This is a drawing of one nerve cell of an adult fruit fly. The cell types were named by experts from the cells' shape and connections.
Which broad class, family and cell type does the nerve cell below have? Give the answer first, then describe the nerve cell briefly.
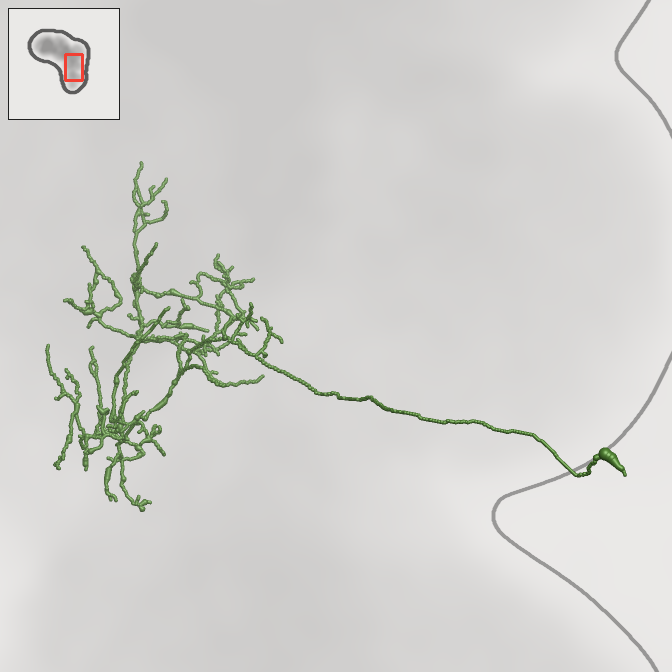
It is a nerve-cord intrinsic neuron. The family is hemilineage 12A. The cell type is IN12A063_b. Dozens of branch ends can be seen. In this view it is wider than it is tall.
